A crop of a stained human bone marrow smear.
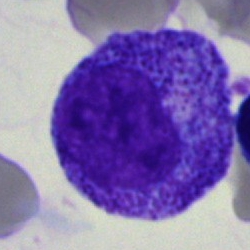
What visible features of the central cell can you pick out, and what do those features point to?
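The cytoplasm seems widest on the right side. Numerous purple granules crowd it, and some lie over the nucleus too. Beside the nucleus, on its right, I notice a paler pinkish zone. The nucleus itself stains deep purple, with patchy darker areas. This, then, is a promyelocyte.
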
